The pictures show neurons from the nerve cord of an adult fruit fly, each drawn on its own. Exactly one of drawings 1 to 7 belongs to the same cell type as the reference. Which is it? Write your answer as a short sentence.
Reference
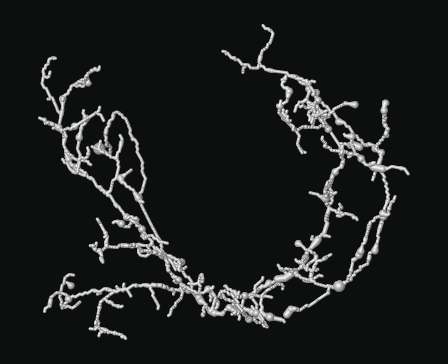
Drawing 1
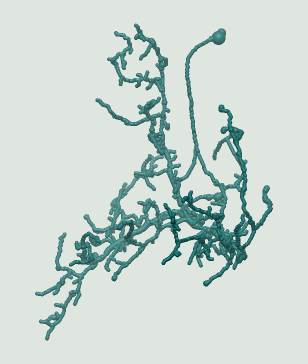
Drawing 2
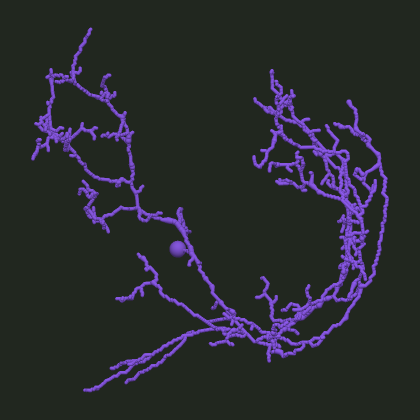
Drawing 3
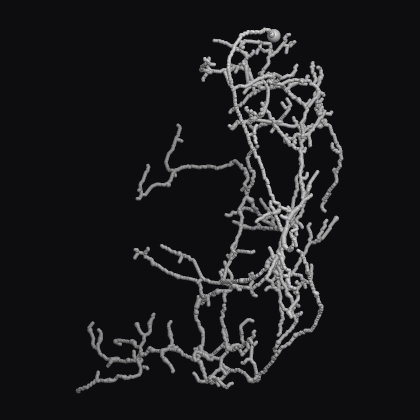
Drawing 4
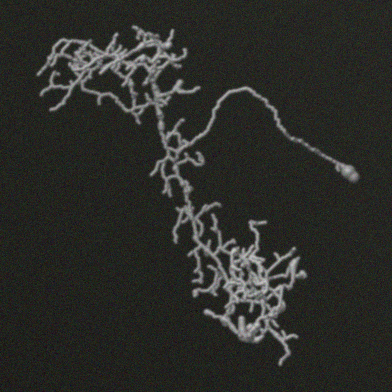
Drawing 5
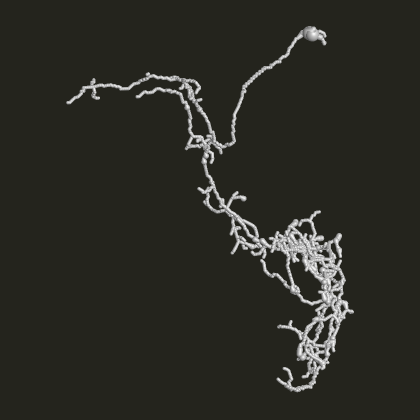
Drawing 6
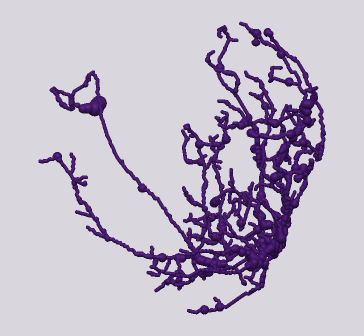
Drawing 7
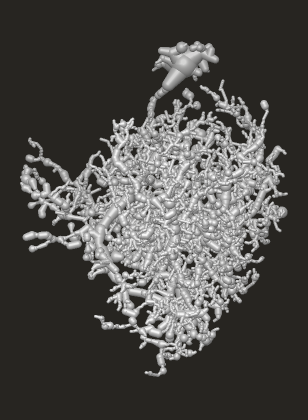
The neuron in drawing 2 is of the same cell type.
